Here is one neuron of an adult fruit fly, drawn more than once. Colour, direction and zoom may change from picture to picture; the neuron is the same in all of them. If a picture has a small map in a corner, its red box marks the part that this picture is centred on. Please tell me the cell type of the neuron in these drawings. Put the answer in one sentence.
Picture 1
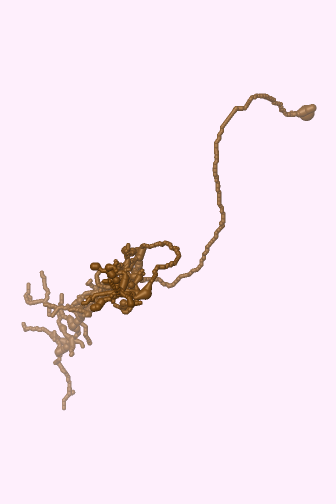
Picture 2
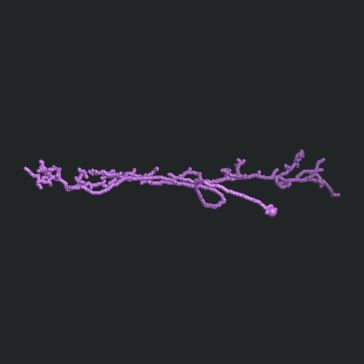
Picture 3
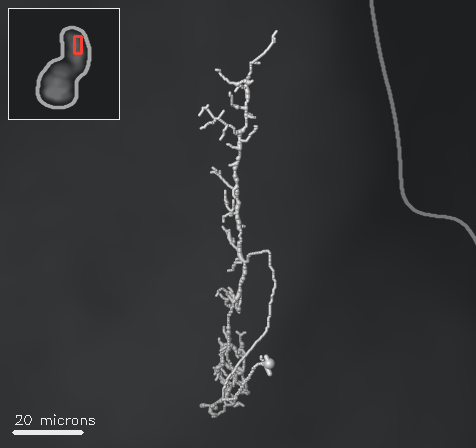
The cell type is IN09A039.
